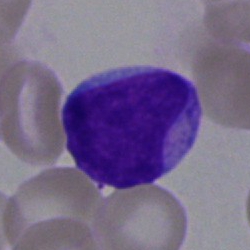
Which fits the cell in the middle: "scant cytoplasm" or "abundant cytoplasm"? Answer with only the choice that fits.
Scant cytoplasm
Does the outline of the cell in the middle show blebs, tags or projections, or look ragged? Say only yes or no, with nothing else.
Yes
